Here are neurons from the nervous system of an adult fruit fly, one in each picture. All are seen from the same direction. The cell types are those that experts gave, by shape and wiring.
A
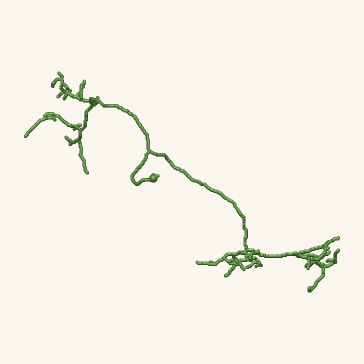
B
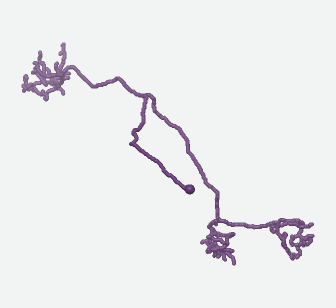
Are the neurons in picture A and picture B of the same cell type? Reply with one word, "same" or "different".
same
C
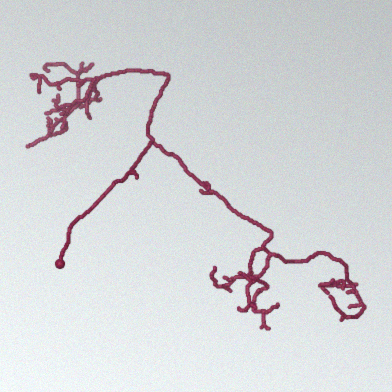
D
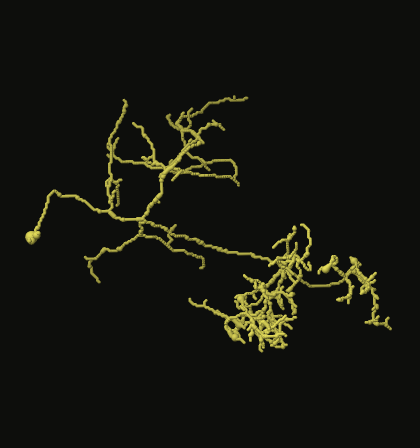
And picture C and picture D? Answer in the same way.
different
